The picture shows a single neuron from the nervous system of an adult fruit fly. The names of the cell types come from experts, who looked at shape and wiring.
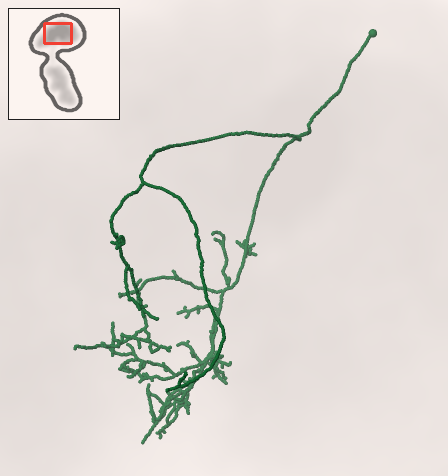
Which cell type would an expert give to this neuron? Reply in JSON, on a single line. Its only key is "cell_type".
{"cell_type": "SAD047"}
